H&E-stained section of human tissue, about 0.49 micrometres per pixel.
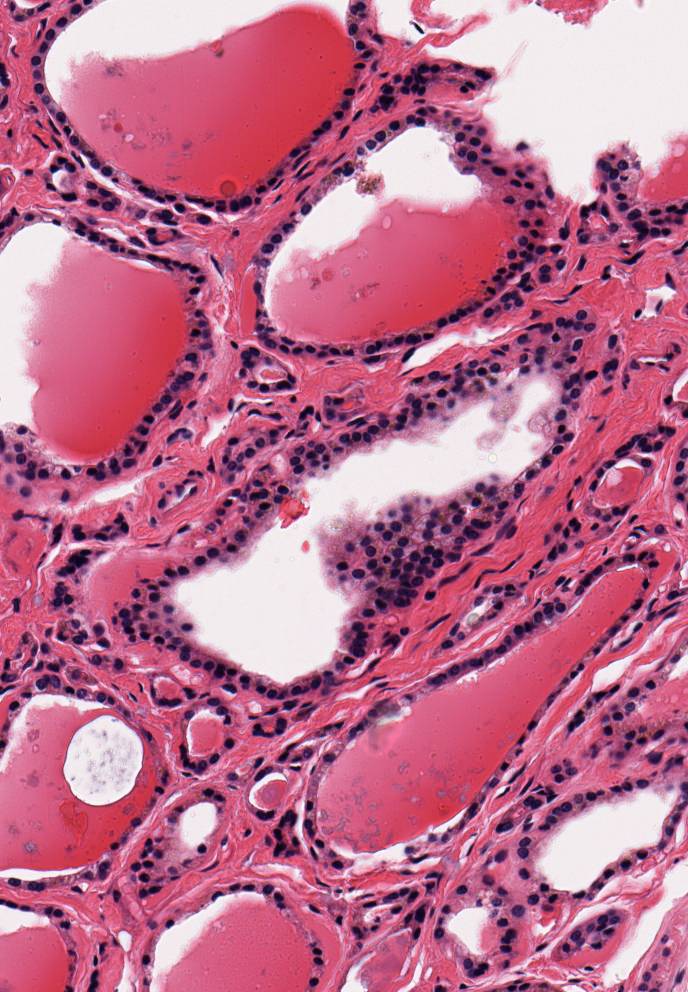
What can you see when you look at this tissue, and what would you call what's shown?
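Many rounded to elongated epithelium-lined spaces of varying size crowd the field, separated by narrow bands of pink fibrous stroma with thin spindle-shaped nuclei. Mostly a single layer of flattened to cuboidal cells lines them, with small, dark, round nuclei and scant pale pink cytoplasm. Thyroid.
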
